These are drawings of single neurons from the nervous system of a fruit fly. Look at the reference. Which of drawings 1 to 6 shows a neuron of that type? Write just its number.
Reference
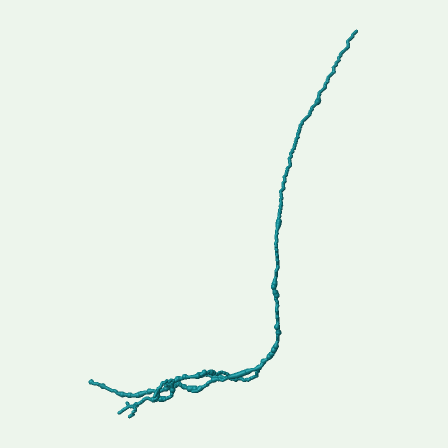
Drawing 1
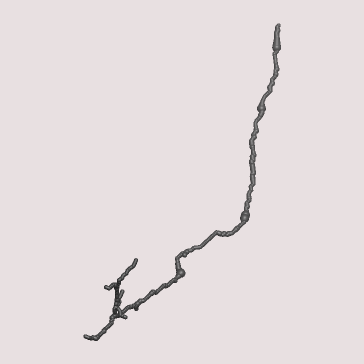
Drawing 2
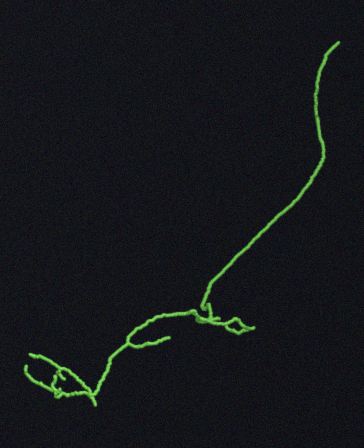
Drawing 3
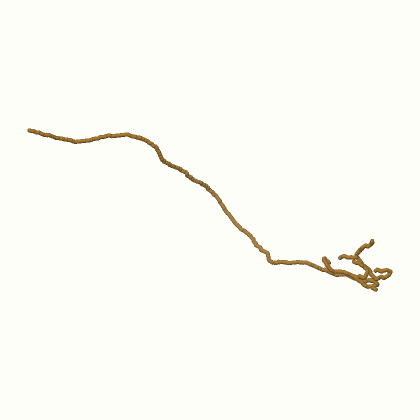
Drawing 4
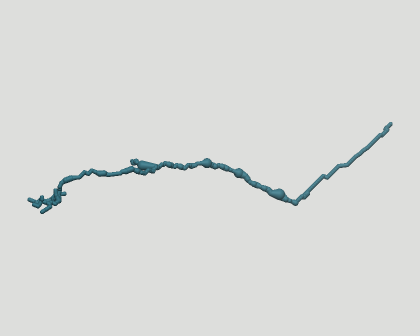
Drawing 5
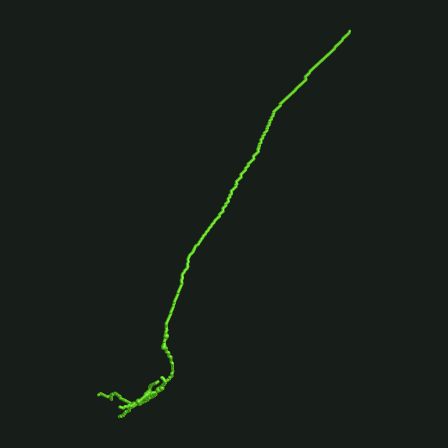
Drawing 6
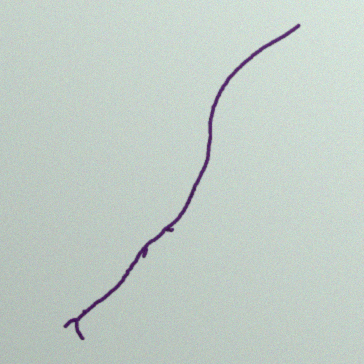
5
